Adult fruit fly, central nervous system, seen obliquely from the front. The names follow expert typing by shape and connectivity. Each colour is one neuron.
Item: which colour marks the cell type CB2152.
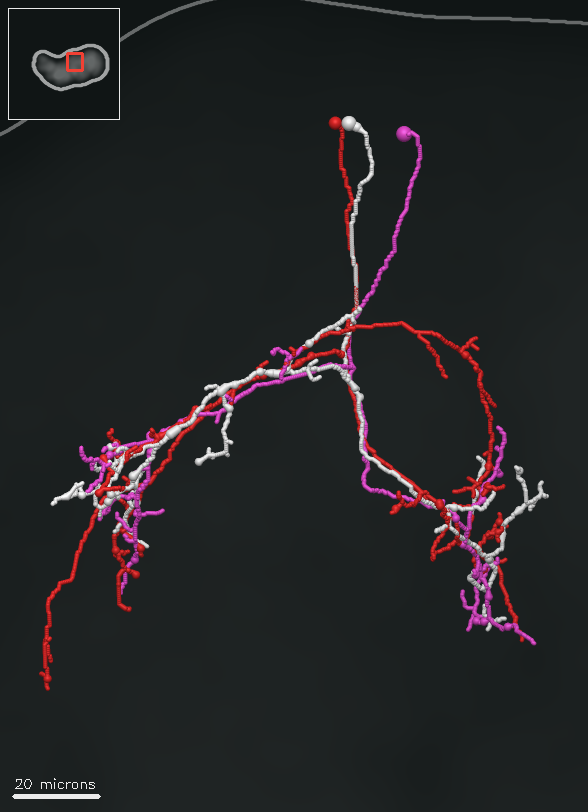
red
